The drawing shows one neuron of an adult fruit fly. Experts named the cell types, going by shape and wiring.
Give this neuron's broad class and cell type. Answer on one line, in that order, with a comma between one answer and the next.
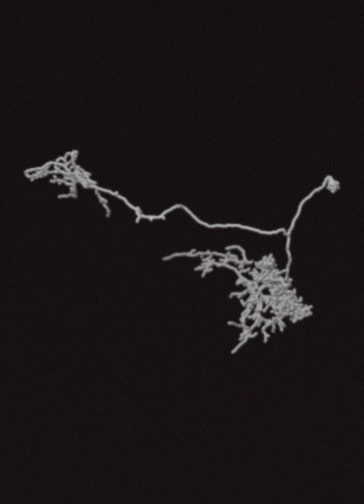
central-brain intrinsic neuron, CB0582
